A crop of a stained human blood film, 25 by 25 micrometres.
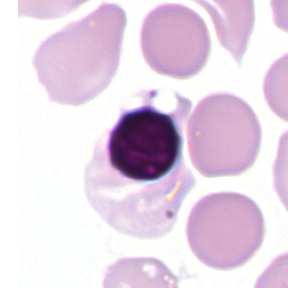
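Normoblast in a stained peripheral blood smear. The chromatin is dense, very dark purple and almost evenly condensed throughout. Pale pinkish-grey cytoplasm lies mostly below and to the left of the nucleus. A small clear round space sits at the top edge of the nucleus.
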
